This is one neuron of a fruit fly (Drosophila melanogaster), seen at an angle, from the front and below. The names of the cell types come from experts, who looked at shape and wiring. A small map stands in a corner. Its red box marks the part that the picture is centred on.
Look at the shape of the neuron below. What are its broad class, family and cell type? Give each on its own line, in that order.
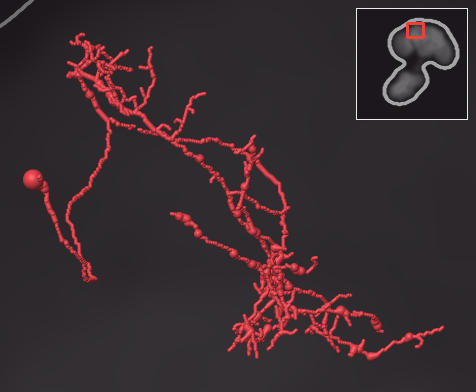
central-brain intrinsic neuron
hemilineage SIPa1_ventral
CL024_d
